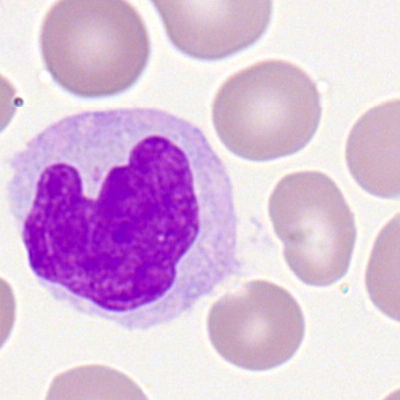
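Monocyte, central cell. Nucleus: a single irregular mass, deeply notched at its upper edge and lying toward the left. Cytoplasm: abundant and pale greyish lilac, forming a wider band on the right. Chromatin: deep purple with paler streaks, which give it a lacy look.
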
